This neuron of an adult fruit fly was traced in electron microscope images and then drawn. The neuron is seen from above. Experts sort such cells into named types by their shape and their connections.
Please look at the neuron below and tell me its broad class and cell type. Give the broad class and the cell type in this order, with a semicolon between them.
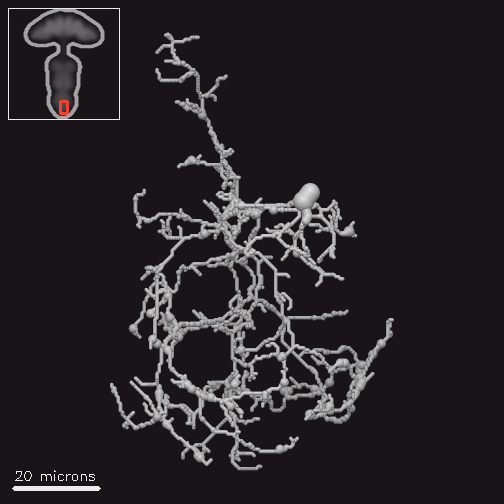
nerve-cord intrinsic neuron; INXXX382_b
